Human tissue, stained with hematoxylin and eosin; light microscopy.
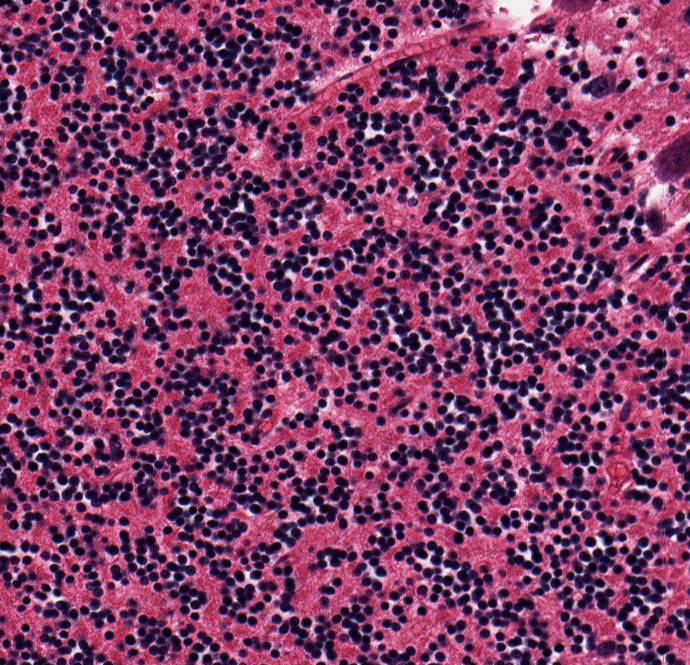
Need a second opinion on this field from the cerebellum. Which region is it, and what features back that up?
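Answer: the granular layer. Densely packed small, round, uniform, darkly stained nuclei, with scarcely any cytoplasm, fill almost the whole field evenly.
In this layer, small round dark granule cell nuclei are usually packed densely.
Between the nuclei lie irregular pink islands of finely fibrillary material without nuclei.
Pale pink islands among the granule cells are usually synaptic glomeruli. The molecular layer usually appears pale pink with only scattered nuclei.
The crowding of dark nuclei here sets the two apart. A thin capillary lined by elongated nuclei crosses the upper part obliquely.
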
